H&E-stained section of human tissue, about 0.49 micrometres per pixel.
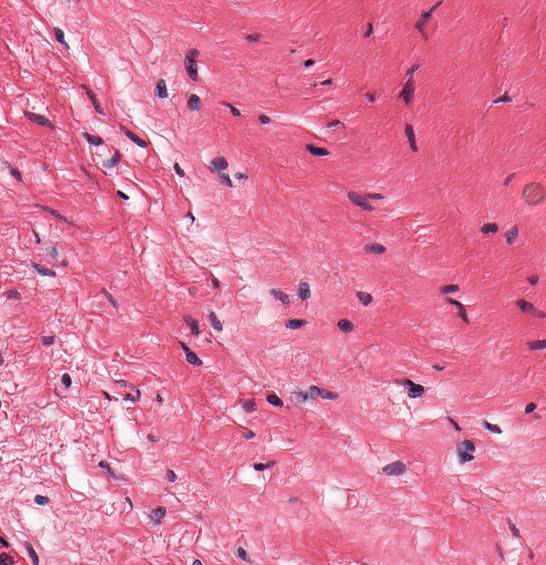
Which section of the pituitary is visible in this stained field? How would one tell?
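The field is dense connective tissue. Pink collagenous tissue fills it entirely, and its nuclei are sparse and widely spaced, small, dark and oval to spindle-shaped.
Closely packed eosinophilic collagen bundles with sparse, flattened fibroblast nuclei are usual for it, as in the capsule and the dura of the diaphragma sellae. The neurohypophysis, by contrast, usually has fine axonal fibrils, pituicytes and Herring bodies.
No epithelium is present anywhere, and the scant cytoplasm of the cells is hard to tell from the surrounding collagen.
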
